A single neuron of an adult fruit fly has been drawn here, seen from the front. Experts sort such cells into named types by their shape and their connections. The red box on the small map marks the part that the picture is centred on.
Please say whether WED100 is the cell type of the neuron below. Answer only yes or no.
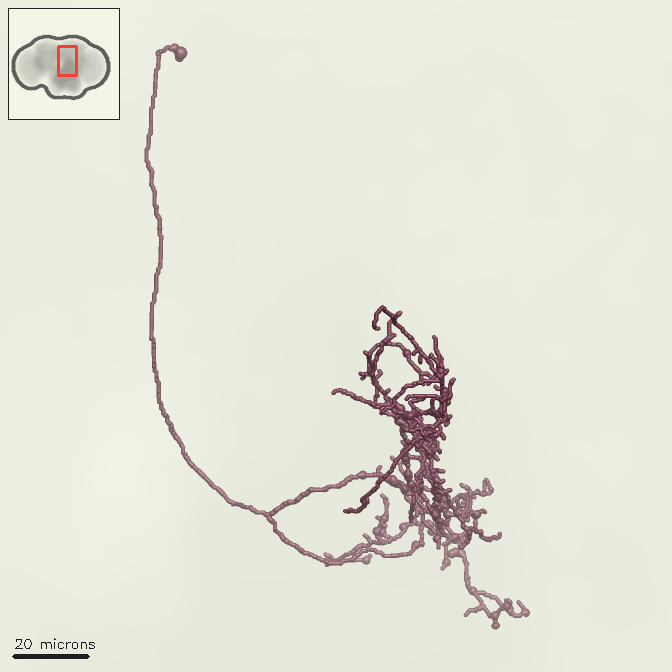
no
